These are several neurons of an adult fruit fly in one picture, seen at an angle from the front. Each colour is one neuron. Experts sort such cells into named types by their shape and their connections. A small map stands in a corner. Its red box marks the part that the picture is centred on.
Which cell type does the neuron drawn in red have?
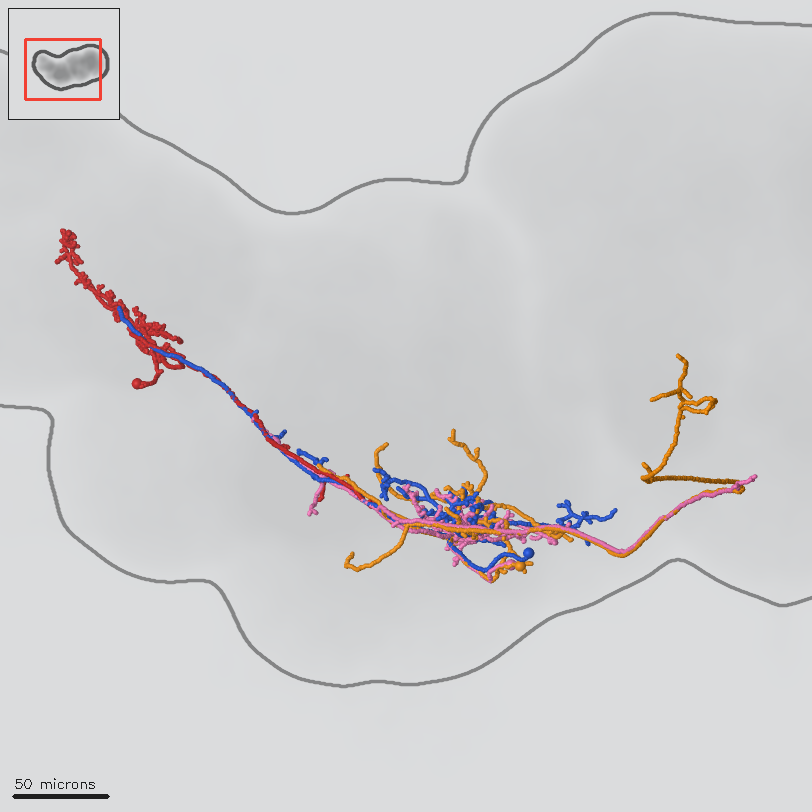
IN10B031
